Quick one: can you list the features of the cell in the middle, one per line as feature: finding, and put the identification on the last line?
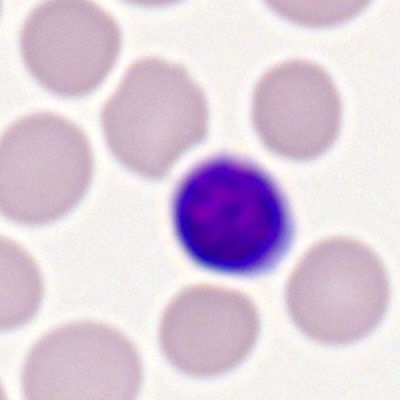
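Chromatin: dense, dark purple and coarsely clumped
Nucleolus: look closely, none to be seen
Cytoplasm: only a very thin blue rim at the edge
Vacuoles: none visible anywhere in the cell
Name: lymphocyte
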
